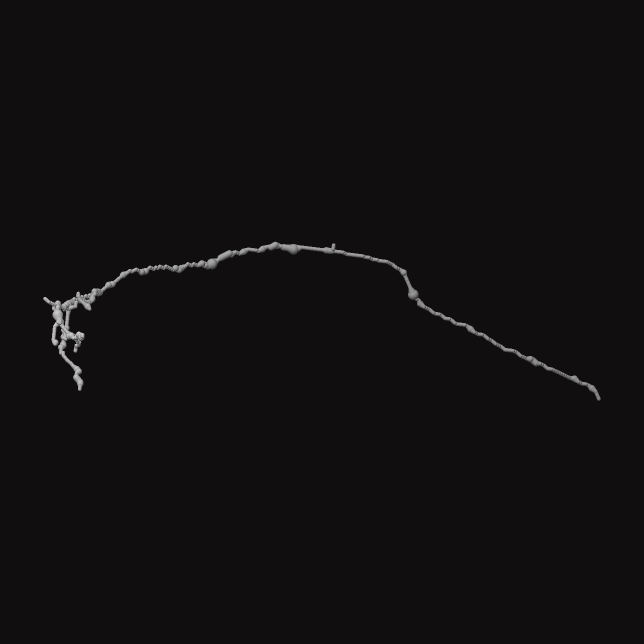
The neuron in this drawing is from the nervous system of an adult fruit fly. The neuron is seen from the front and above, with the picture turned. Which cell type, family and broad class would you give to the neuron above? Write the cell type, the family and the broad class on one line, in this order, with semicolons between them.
SNta31; class mechanosensory tactile; sensory neuron entering the nerve cord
